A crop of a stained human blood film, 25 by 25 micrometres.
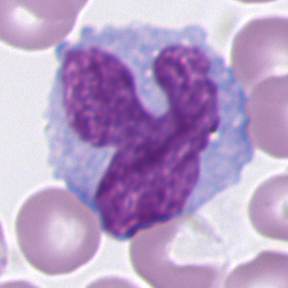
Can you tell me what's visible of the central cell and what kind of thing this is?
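Here the outline is roughly round, its edge slightly uneven and frayed. The nucleus is folded into a U shape whose two arms point upward, and its lower part reaches the edge of the cell. No nucleolus can be seen. This is a monocyte.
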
